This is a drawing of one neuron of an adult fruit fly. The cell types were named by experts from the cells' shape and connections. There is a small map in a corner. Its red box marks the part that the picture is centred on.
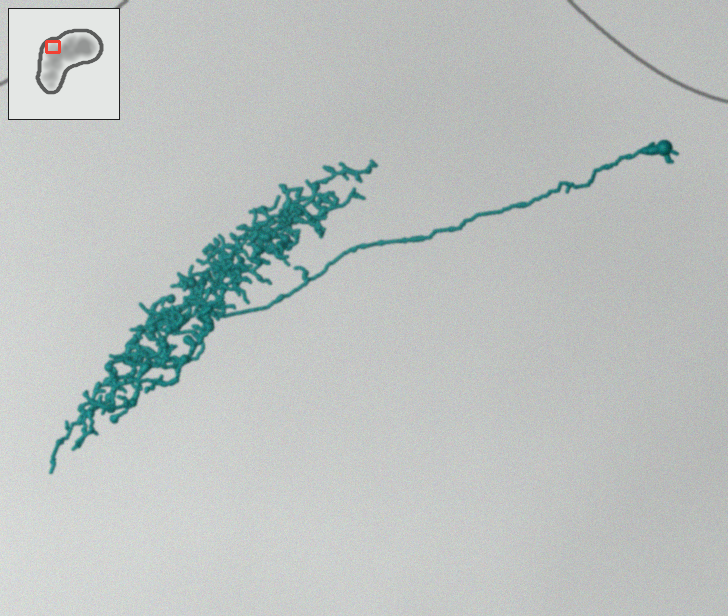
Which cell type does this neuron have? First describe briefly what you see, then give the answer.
The cell body is at the upper right of the picture. The picture shows dozens of branch ends. Its broad class is optic-lobe intrinsic neuron. Its cell type is Pm5.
